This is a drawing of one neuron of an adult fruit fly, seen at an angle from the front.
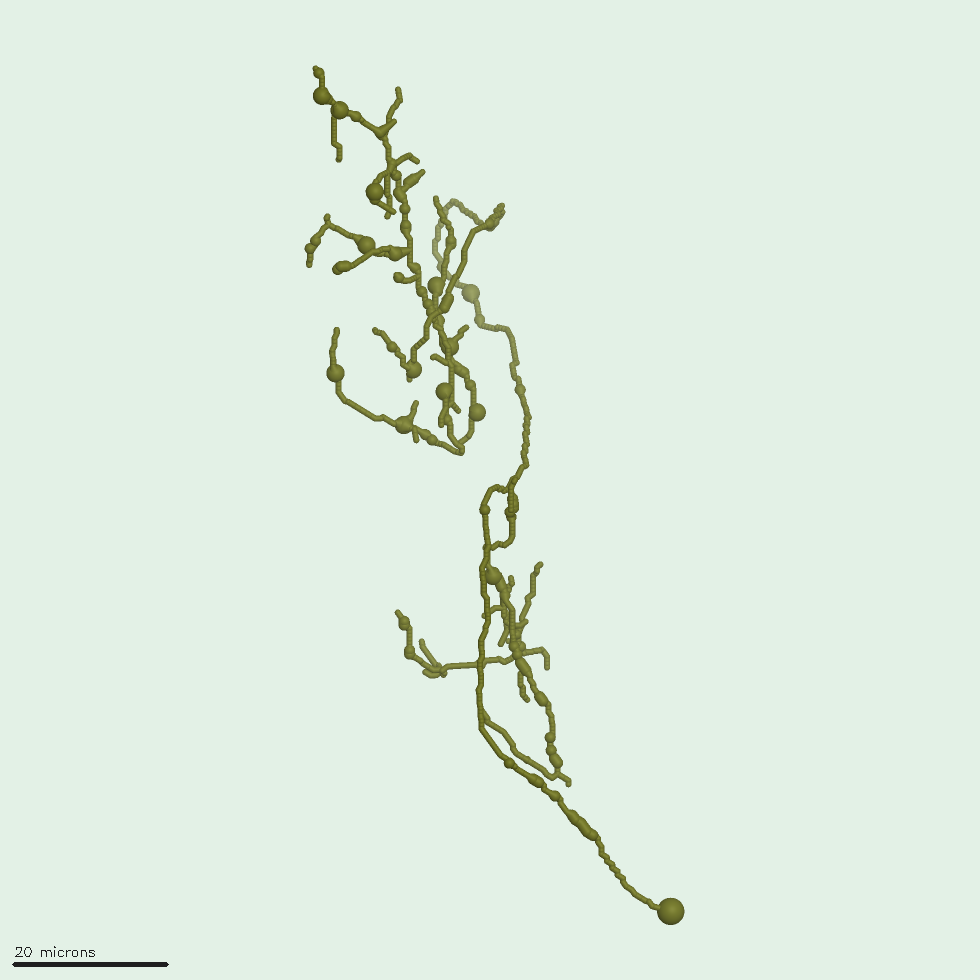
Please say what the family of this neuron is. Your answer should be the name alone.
Li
